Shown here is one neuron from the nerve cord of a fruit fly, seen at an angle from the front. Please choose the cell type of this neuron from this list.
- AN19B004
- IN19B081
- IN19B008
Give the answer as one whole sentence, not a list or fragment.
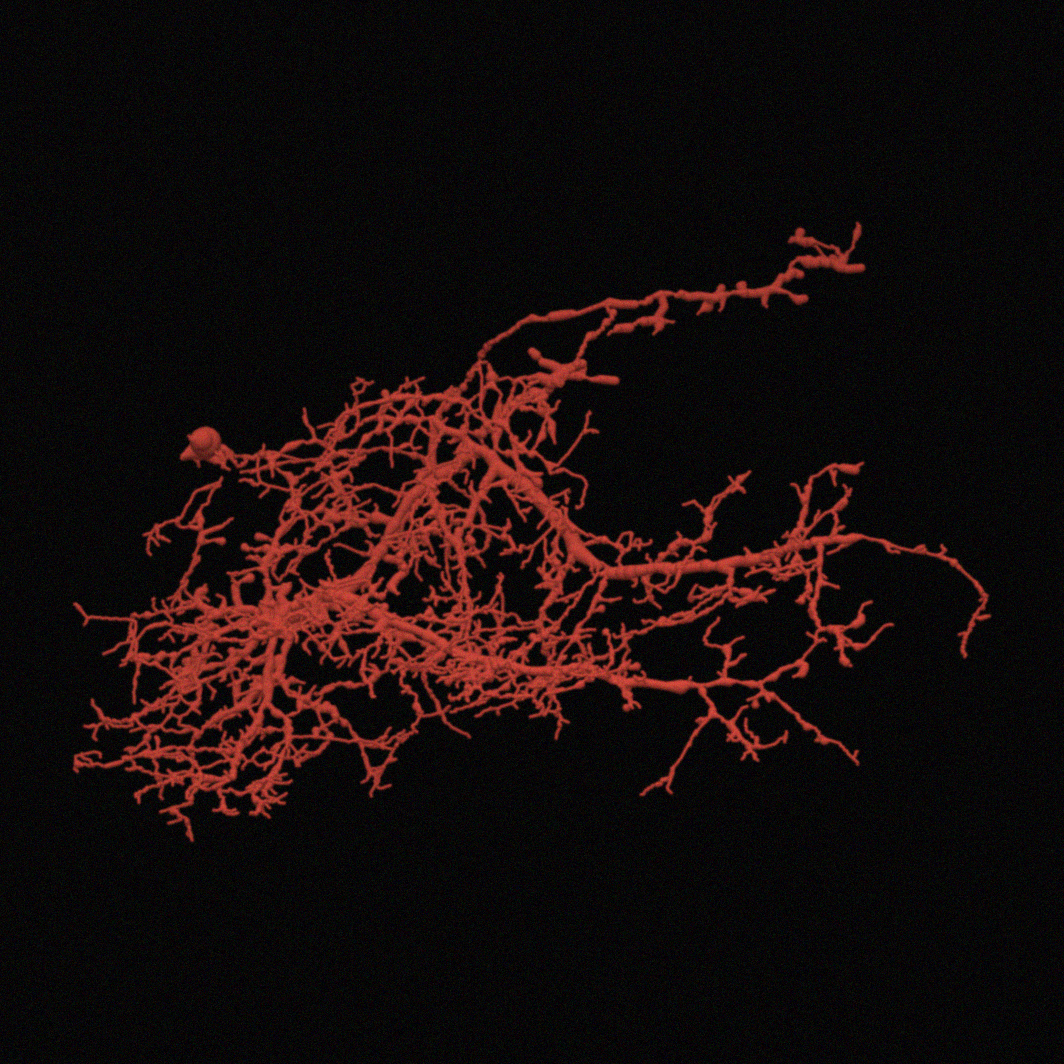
Typed by cell type, the neuron is IN19B008.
